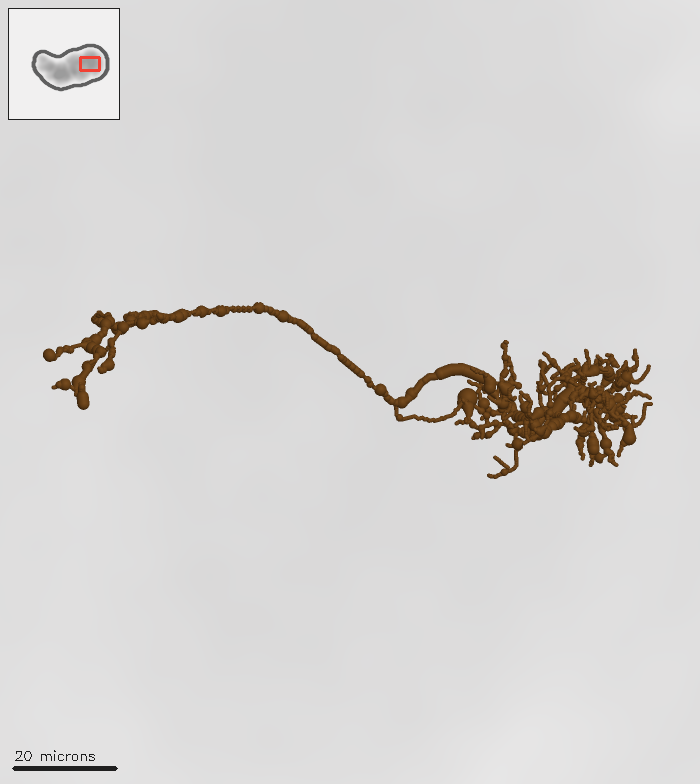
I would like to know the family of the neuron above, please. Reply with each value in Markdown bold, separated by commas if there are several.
**LLPC**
